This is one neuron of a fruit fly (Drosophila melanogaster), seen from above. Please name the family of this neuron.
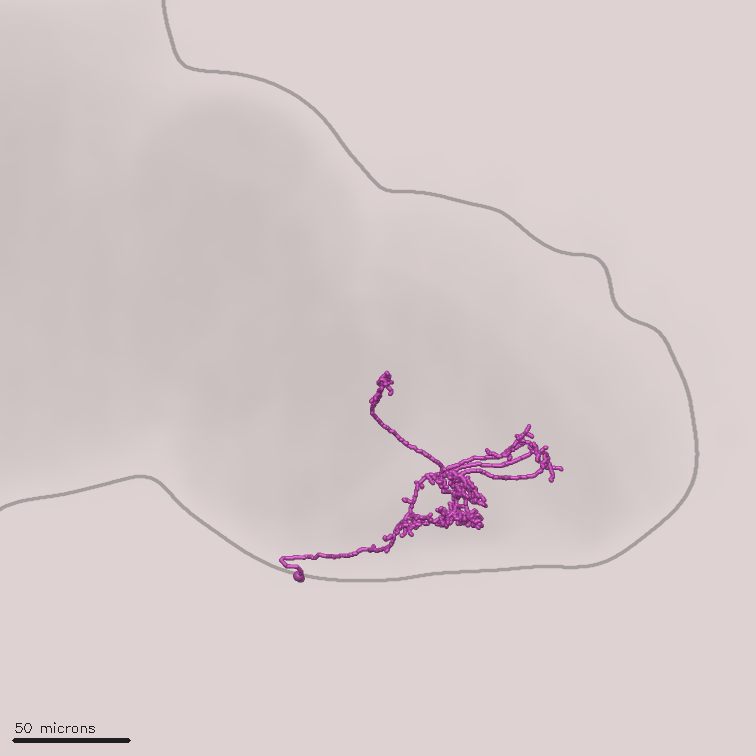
Y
